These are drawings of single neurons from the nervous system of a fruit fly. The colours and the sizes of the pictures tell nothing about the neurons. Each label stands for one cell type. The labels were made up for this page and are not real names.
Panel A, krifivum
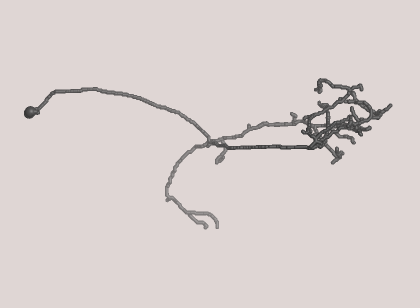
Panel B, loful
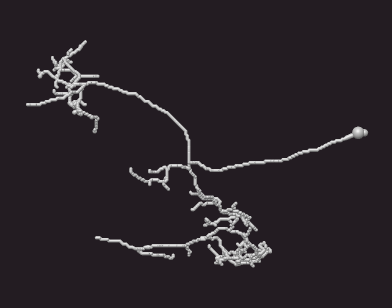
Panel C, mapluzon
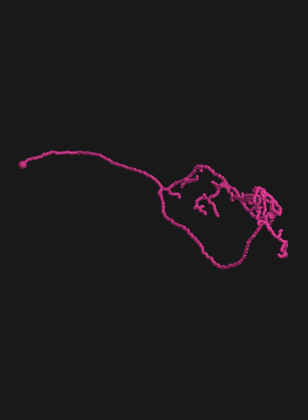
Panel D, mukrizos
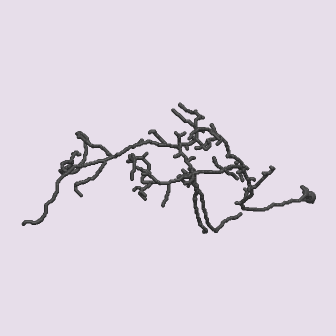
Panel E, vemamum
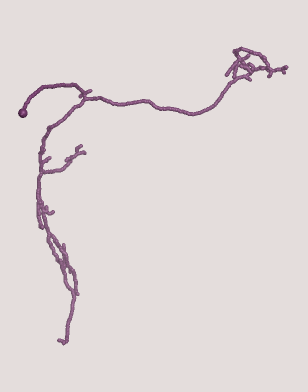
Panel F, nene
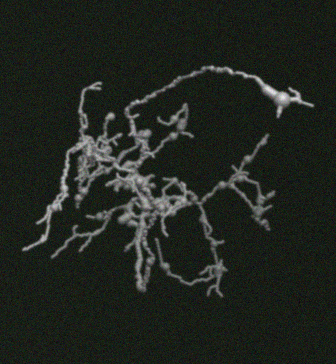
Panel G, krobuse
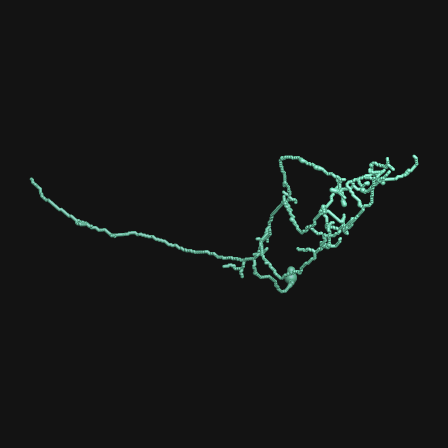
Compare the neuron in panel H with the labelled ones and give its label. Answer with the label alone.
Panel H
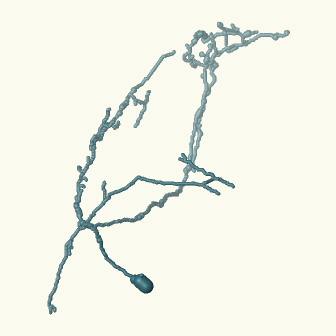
mukrizos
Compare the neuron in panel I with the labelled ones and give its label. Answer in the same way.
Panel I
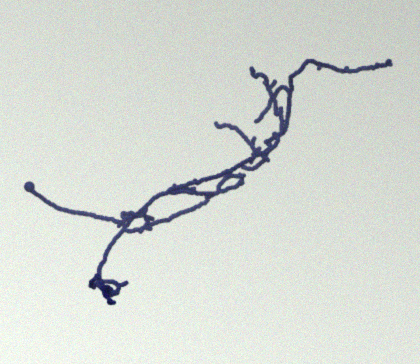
mukrizos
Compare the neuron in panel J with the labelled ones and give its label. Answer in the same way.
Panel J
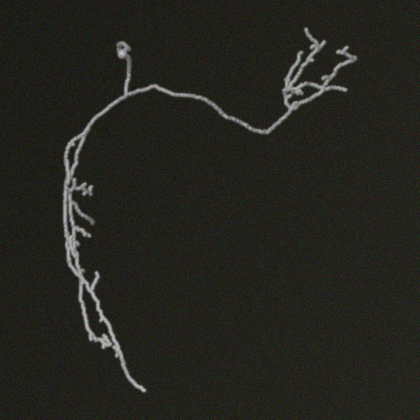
vemamum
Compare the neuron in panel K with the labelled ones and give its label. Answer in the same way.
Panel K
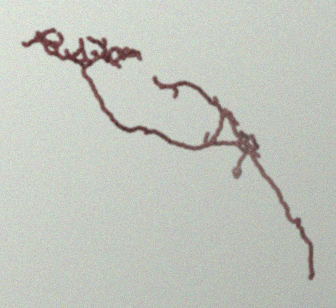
krobuse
